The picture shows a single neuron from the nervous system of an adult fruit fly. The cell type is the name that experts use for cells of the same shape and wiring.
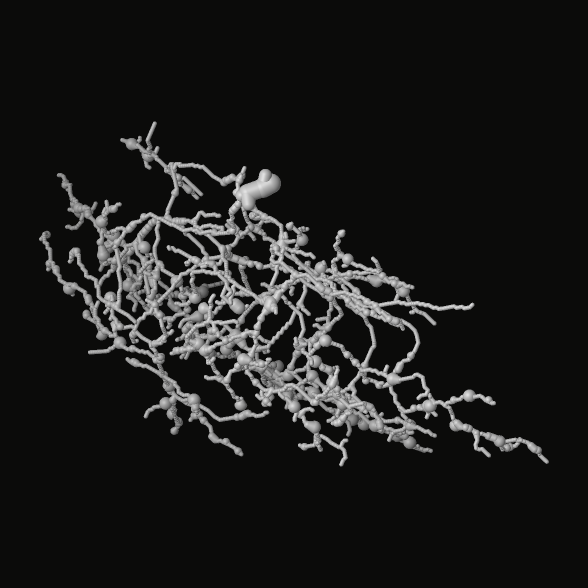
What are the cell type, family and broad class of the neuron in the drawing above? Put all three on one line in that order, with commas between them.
Mi18, Mi, optic-lobe intrinsic neuron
